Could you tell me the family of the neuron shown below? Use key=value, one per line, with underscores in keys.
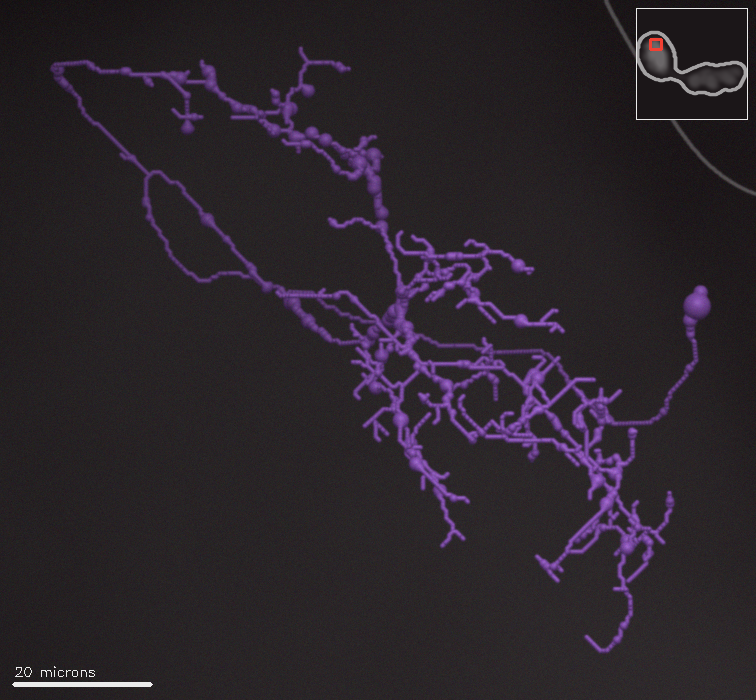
family=hemilineage DL1_dorsal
